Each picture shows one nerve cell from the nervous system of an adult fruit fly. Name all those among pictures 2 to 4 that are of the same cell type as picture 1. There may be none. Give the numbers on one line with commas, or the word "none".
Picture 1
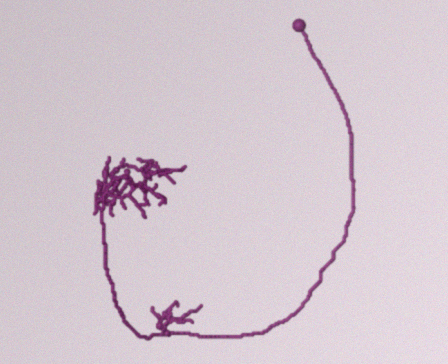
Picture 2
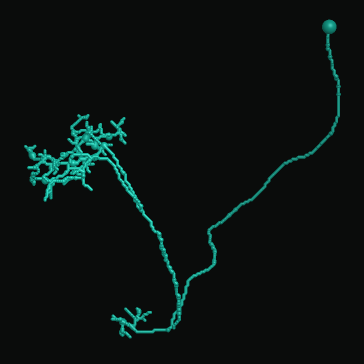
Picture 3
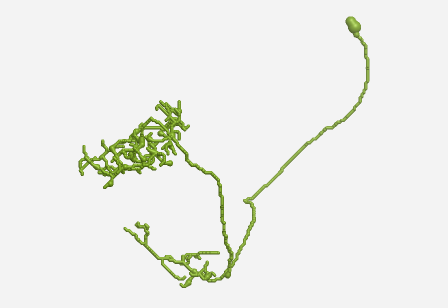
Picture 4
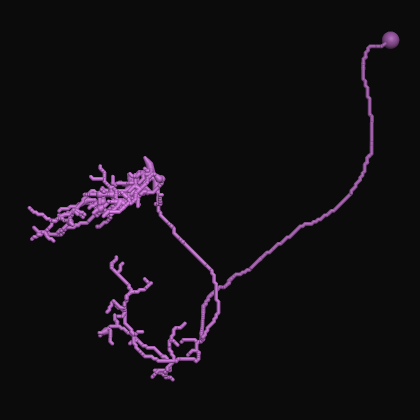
2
